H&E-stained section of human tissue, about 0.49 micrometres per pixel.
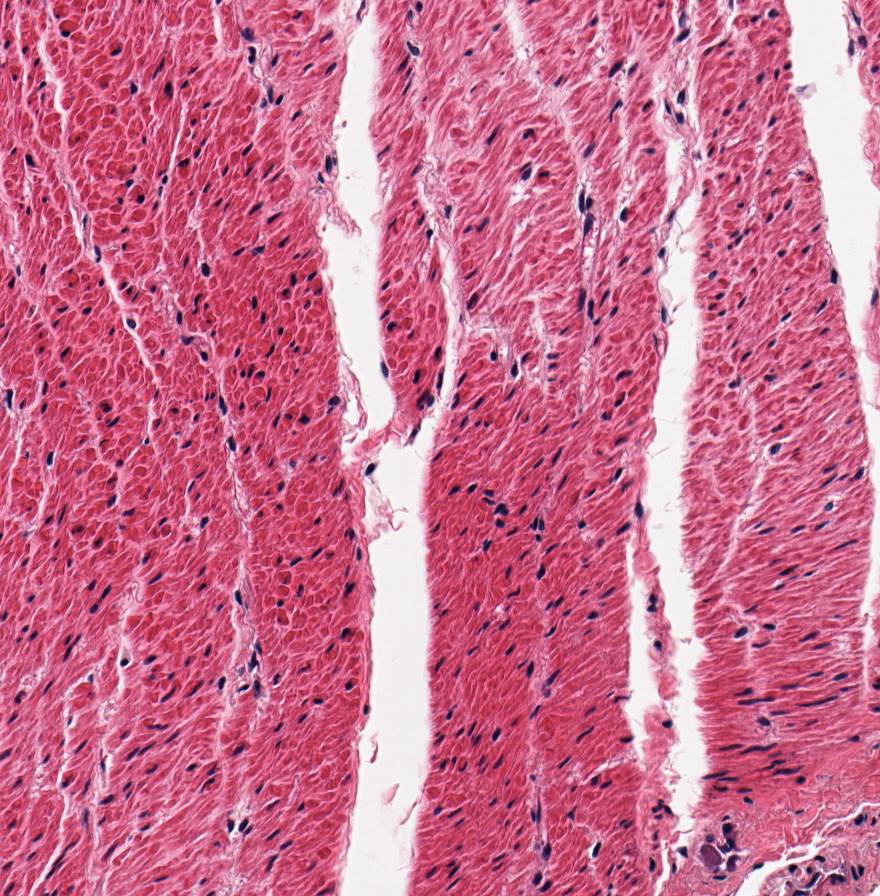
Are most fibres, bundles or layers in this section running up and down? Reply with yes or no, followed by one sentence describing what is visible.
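Yes. The muscle bundles run roughly from the top of the field to the bottom.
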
